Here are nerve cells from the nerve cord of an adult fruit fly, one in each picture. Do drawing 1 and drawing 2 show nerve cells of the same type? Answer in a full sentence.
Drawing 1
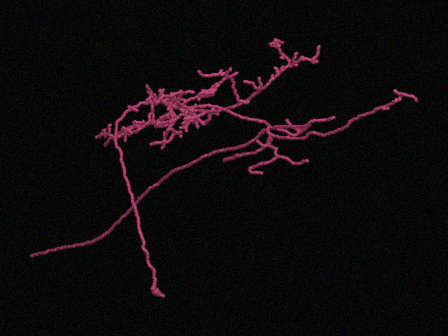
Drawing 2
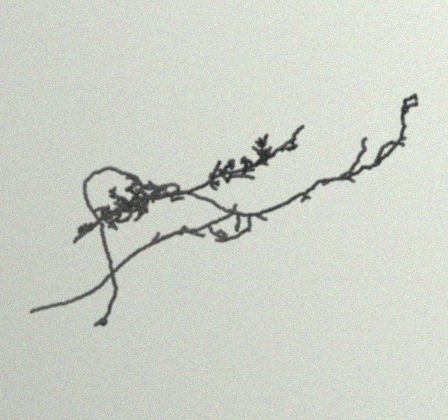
They are of different cell types.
